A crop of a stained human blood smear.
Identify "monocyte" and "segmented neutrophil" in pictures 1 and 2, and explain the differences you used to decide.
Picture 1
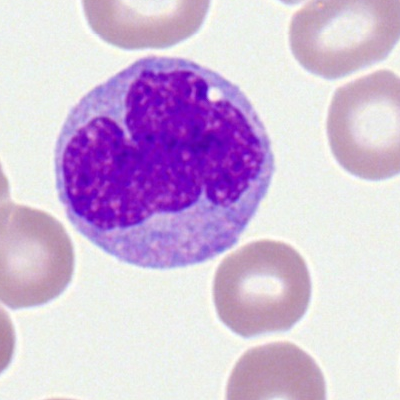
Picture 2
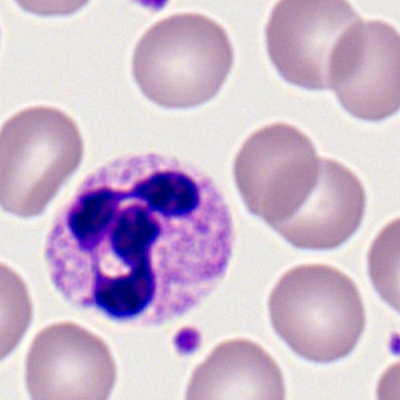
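The monocyte is picture 1; the segmented neutrophil, picture 2. Nucleus: the monocyte's is irregular and folded, deeply notched into lobe-like parts, and fills the upper part of the cell, leaving more cytoplasm below.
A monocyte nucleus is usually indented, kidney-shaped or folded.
Chromatin: dark purple and clumped in the monocyte, broken by many small paler spots; dense, clumped and very dark purple in the segmented neutrophil, which shows no nucleoli.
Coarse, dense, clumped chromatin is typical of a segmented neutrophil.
Cytoplasm: pale greyish-blue with faint, dust-fine pinkish granules in the monocyte; plentiful, pale pink-lilac and filled with fine, evenly spread pinkish-lilac granules in the segmented neutrophil.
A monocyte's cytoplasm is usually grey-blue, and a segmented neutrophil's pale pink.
Also: one small clear round vacuole at the upper right edge of the monocyte's nucleus; for the segmented neutrophil, a round, smooth outline and a small purple fragment just below, not touching it.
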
